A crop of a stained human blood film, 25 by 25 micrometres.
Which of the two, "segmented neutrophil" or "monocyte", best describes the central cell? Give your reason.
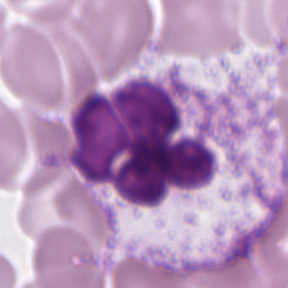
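The answer is segmented neutrophil. The cytoplasm of this cell is abundant and very pale, nearly colourless, not grey-blue.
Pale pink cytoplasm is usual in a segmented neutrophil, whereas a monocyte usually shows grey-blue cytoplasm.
Small violet granules lie scattered through the cytoplasm, spaced far enough apart that pale cytoplasm shows between them. The nucleus sits toward the left side of the cell.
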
